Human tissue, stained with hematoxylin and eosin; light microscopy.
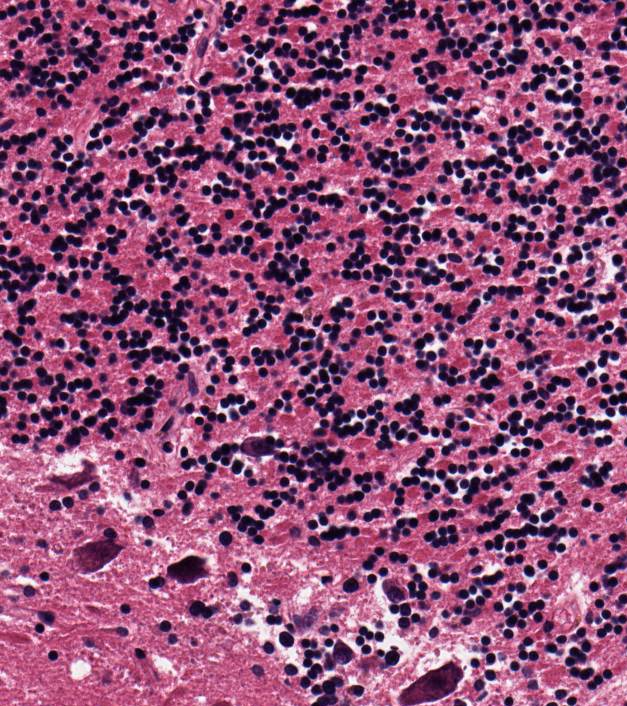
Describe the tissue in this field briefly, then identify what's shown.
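Most of the field, top down to lower right, is densely cellular; the lower left corner is paler pink, with few nuclei. In the dense zone the nuclei crowd together: small, round, uniformly dark-staining, hardly any visible cytoplasm. Along the lower edge, near the border between the zones, I see a few large cells with dark, angular bodies. No epithelium, glands or tubules. So this is cerebellum.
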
